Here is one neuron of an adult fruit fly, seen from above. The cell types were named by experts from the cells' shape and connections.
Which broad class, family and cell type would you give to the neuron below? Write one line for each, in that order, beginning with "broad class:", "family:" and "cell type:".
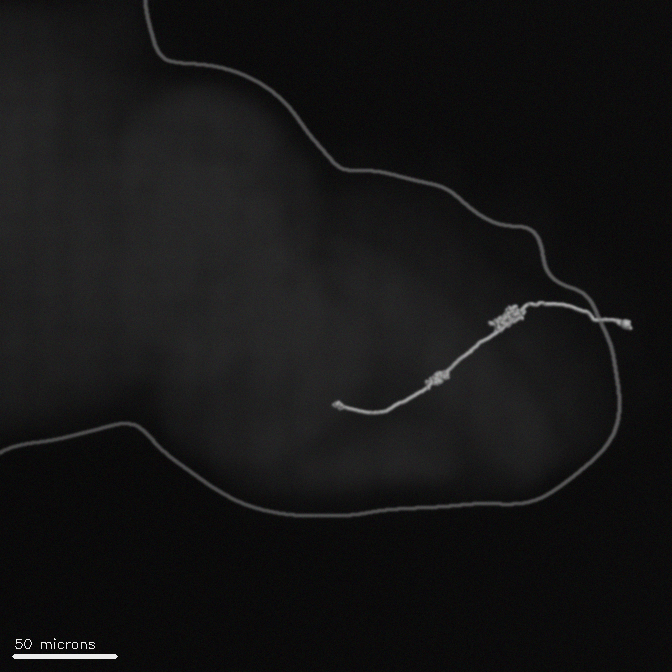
broad class: optic-lobe intrinsic neuron
family: Tm
cell type: Tm1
